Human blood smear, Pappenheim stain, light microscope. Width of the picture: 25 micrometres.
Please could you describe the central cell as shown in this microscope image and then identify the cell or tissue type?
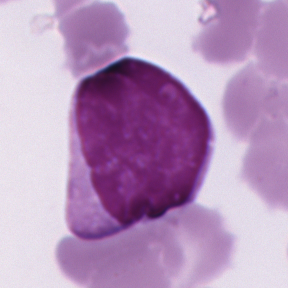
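First, the cell outline is angular, with fairly straight sides. Second, the edge of the nucleus is not divided into lobes. Third, the cytoplasm is a pale lilac-grey, much lighter than the nucleus. Fourth, no granules are visible anywhere in that cytoplasm. This is a myeloblast.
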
